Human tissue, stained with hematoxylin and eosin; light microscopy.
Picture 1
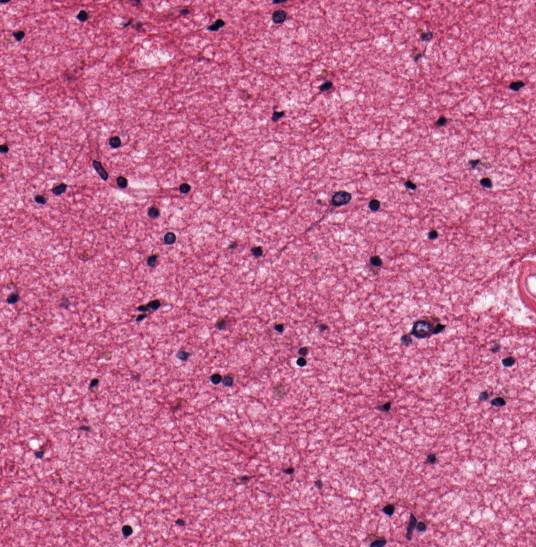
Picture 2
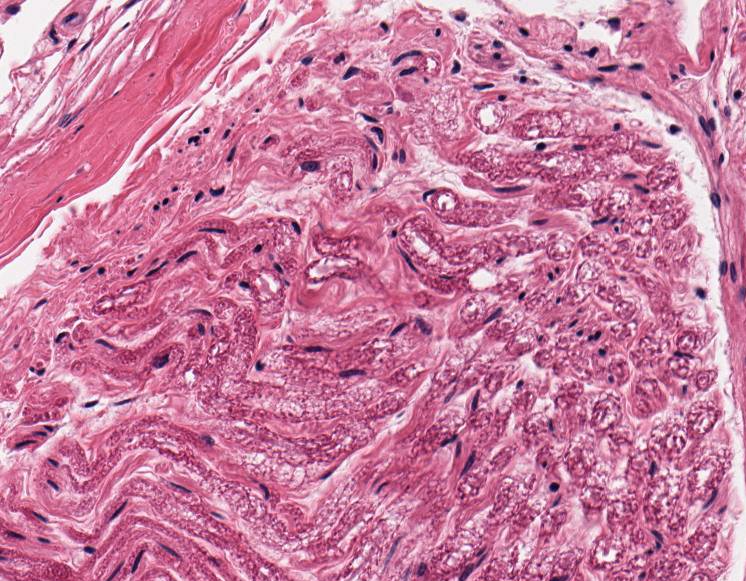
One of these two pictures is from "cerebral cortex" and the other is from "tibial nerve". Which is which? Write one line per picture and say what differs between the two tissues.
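Picture 1 – cerebral cortex. Most of the scattered nuclei are small, round and darkly stained.
Picture 2 – tibial nerve. Scattered between the elements are small, dark, elongated nuclei.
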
